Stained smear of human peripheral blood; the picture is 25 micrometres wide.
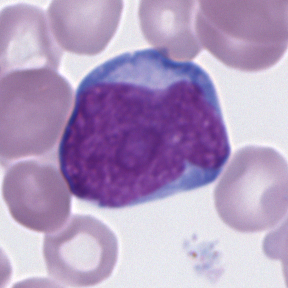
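Myeloblast in a stained smear of human peripheral blood, the nucleated cell at the centre. The cell is about 15 micrometres across, with a rounded but slightly irregular outline. Its nucleus measures about 15 by 11 micrometres, fills about 70% of the cell's area and has a notch in its lower right edge. Most of the cytoplasm lies above the nucleus, and its blue is deepest at the outer edge of the cell.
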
